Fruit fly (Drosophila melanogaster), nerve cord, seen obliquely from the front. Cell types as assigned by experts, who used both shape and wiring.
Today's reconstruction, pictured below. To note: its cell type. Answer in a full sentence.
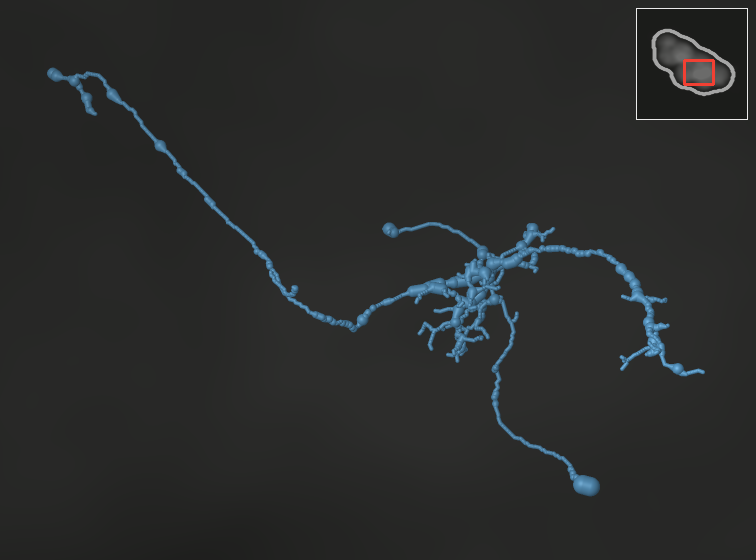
The cell type is IN10B052.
